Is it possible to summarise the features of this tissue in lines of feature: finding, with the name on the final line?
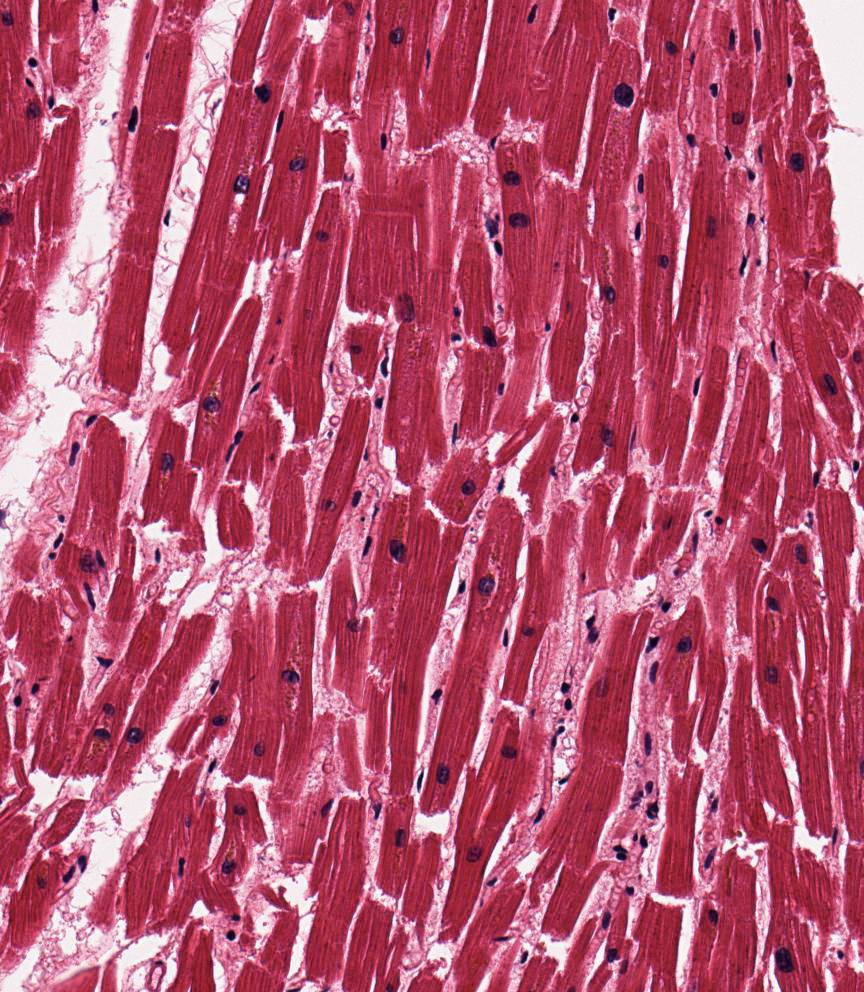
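Fibre course: elongated fibres, roughly parallel, running steeply lower left to upper right across the field
Fibre type: cross-striated cardiac muscle cells, branching and joining neighbours
Pigment: small golden-brown granules clustered at the poles of the central nucleus in some fibres
Interstitial nuclei: small, dark, elongated, much smaller than muscle nuclei, in the narrow spaces between fibres
Name: left ventricle of the heart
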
